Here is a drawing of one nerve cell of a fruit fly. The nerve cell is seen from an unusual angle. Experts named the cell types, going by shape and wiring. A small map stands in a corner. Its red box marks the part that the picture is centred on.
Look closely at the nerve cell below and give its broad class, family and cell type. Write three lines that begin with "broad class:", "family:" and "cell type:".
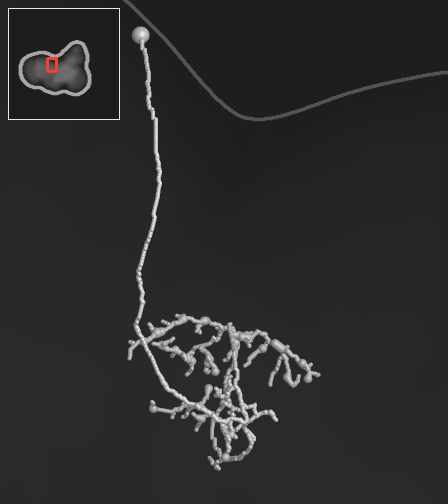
broad class: central-brain intrinsic neuron
family: class CX
cell type: vDeltaH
